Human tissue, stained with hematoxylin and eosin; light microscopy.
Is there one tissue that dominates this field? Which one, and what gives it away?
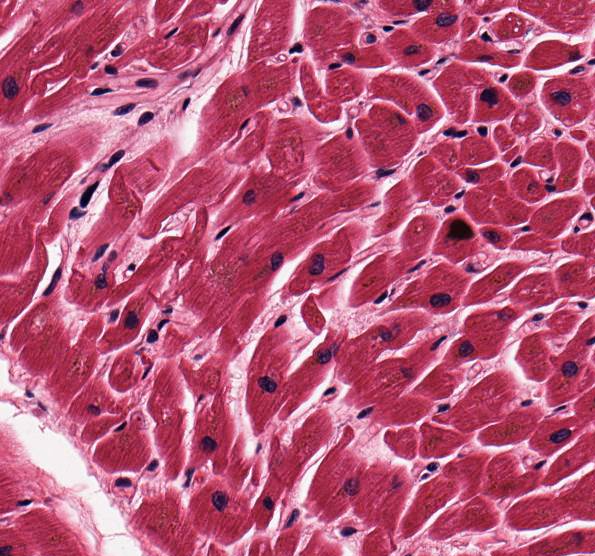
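Myocardium forms the bulk of this field. The muscle fibres branch and join their neighbours, and their cytoplasm stains a deep pink throughout.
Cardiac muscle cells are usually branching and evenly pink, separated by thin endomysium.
Thin connective tissue strands with small, dark, elongated nuclei lie between the fibres. Many fibres on the left are cut lengthwise, and many on the right across.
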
